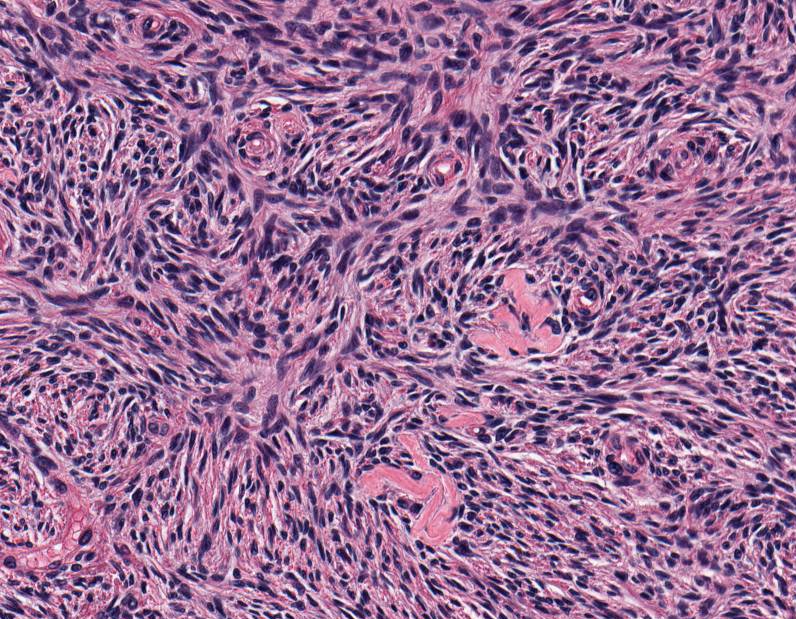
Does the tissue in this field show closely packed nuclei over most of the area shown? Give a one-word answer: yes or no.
Yes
